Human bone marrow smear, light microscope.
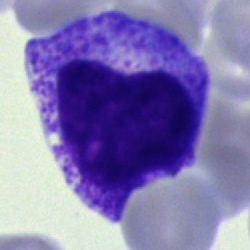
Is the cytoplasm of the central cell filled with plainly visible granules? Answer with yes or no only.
Yes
